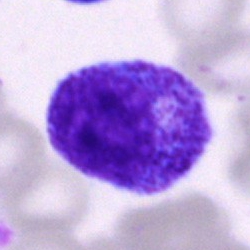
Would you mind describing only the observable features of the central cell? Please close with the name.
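Edge first: smooth, with no surface projections. Staining next: nearly the whole cell is deep purple, with no distinct pale rim of cytoplasm. Distribution last: darkest in the left half, with a paler, lighter-stained patch toward the upper right. Name: promyelocyte.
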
